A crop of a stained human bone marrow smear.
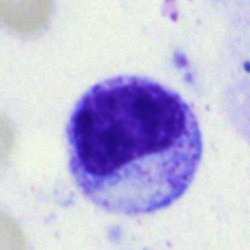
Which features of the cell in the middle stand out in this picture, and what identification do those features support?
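Round and smooth, the outline encloses a nucleus that sits off-centre and fills the upper-left part of the cell. Its lower border is concave, giving it a bean shape. The chromatin is dark purple and coarsely clumped. The cell is a myelocyte.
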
